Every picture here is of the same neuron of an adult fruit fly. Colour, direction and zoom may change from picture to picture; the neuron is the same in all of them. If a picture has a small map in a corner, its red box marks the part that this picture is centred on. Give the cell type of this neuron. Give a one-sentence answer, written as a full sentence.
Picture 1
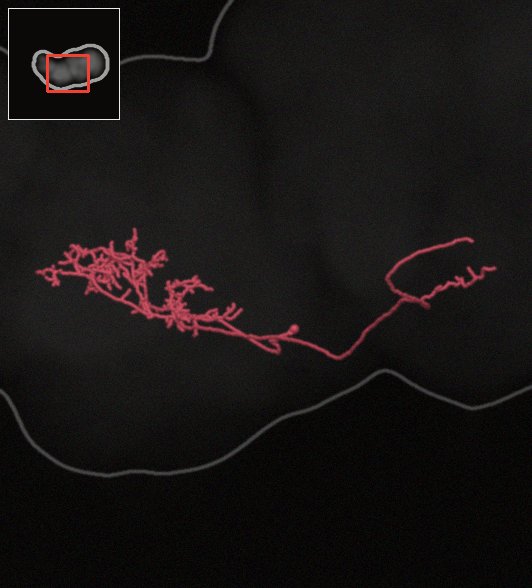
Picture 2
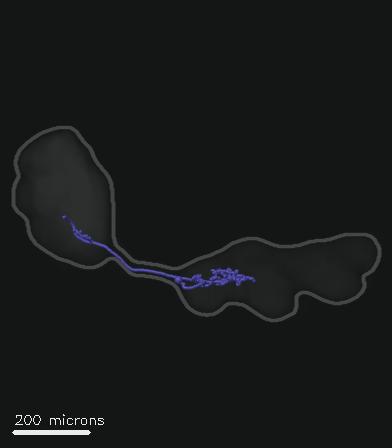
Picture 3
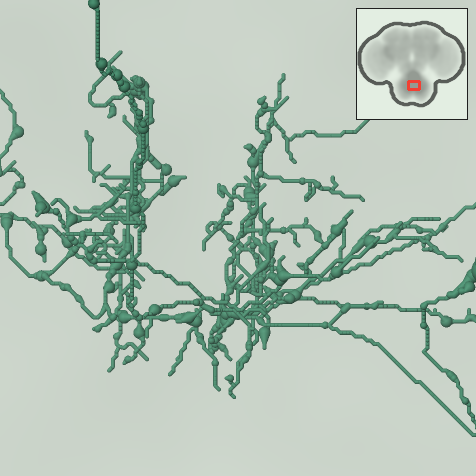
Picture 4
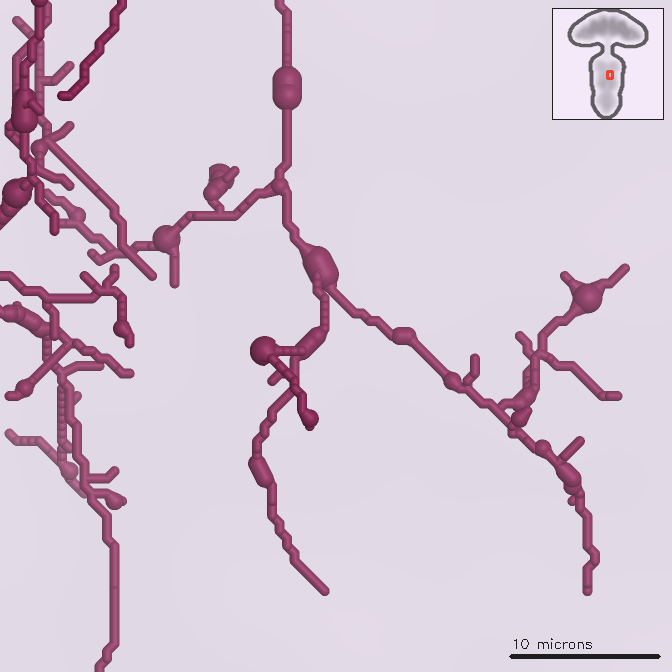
It is as AN08B098 that this neuron is typed.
